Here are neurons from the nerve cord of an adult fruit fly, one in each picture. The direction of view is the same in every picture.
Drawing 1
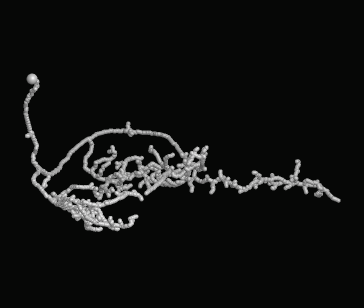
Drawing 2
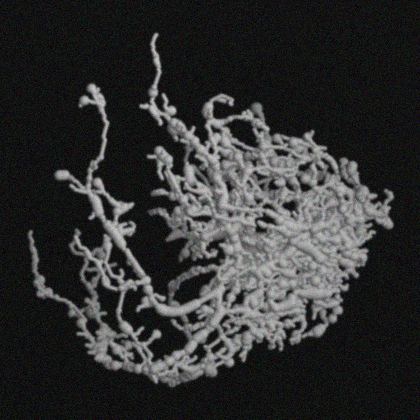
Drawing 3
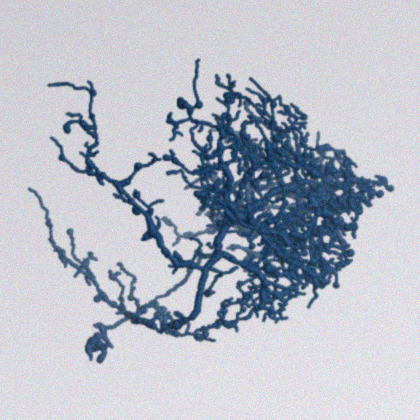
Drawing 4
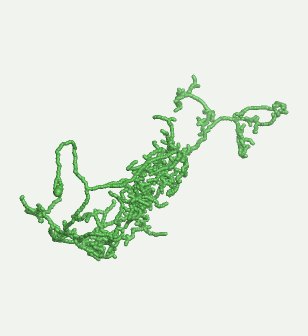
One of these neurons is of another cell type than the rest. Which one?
4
